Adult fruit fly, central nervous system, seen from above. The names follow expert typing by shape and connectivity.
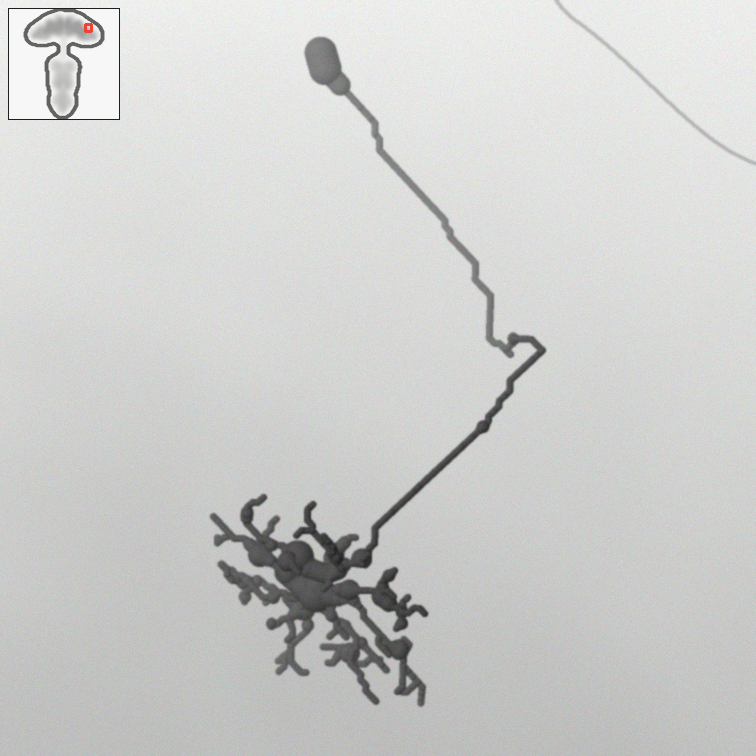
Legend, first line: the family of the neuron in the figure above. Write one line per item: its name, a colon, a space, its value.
family: Dm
